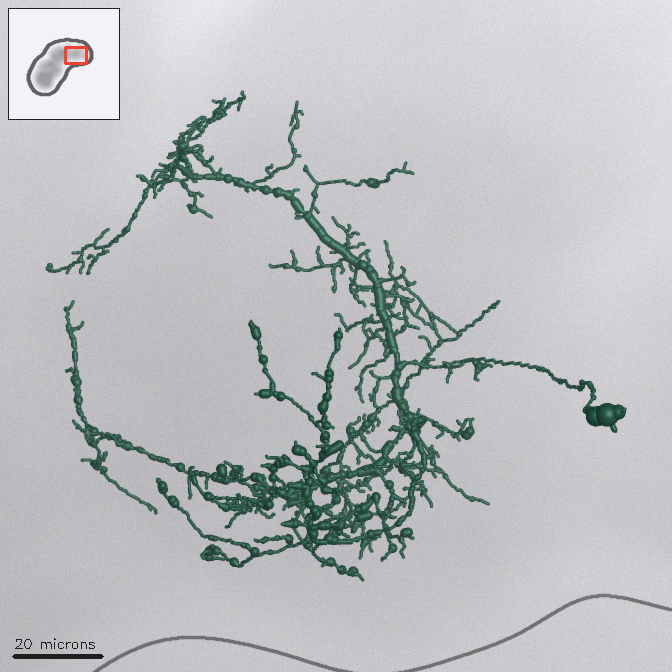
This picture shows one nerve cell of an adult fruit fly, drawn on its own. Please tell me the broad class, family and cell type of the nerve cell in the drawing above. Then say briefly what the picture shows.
It is a nerve-cord intrinsic neuron. The family is hemilineage 03A. Its cell type is IN03A055. The cell body can be seen on the right of the picture. From left to right in the picture it spans about 130 microns. More than a hundred branch ends can be seen.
